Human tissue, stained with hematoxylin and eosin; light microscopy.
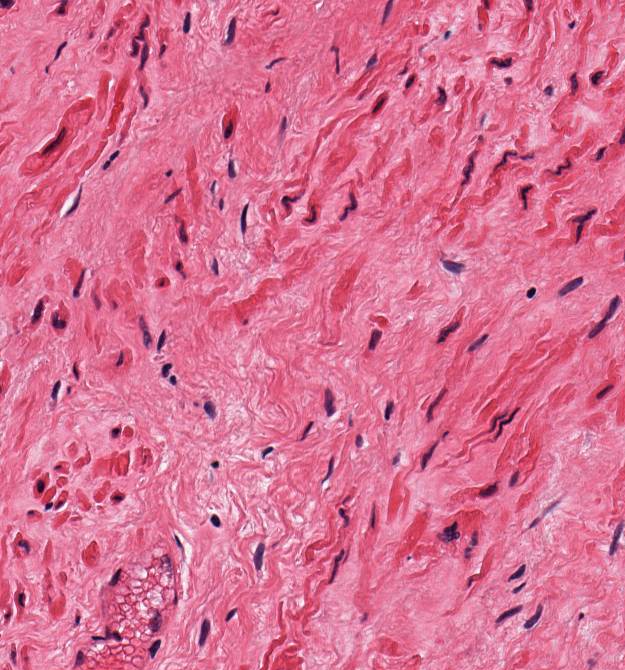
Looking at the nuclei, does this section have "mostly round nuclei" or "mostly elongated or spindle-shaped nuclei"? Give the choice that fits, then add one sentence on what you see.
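Mostly elongated or spindle-shaped nuclei. The nuclei are dark, slender and spindle-shaped and are sparsely scattered.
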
